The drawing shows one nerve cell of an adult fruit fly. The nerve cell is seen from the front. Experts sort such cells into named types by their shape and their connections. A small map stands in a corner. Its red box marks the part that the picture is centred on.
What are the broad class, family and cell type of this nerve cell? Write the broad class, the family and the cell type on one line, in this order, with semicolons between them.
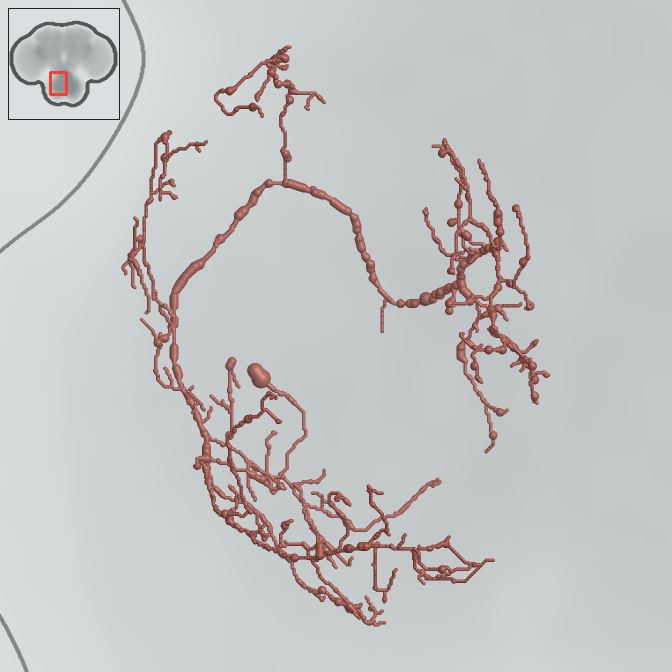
nerve-cord intrinsic neuron; hemilineage 13A; IN13A029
